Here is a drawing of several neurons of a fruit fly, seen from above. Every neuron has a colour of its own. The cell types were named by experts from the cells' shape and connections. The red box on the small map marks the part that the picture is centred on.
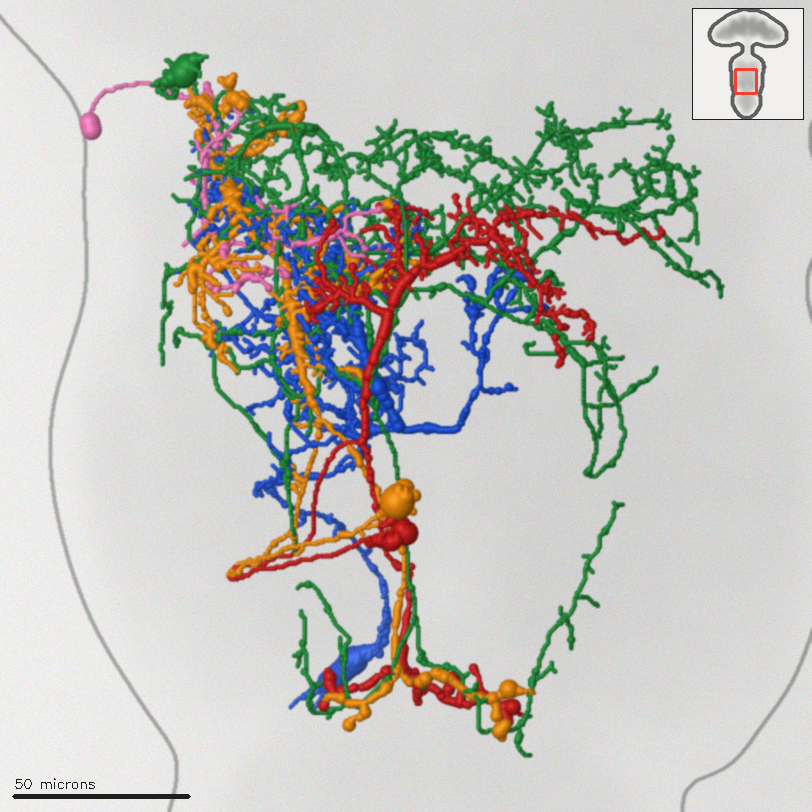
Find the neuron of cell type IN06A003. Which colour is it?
blue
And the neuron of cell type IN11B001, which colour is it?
orange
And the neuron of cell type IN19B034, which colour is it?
green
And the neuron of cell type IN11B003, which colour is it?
red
